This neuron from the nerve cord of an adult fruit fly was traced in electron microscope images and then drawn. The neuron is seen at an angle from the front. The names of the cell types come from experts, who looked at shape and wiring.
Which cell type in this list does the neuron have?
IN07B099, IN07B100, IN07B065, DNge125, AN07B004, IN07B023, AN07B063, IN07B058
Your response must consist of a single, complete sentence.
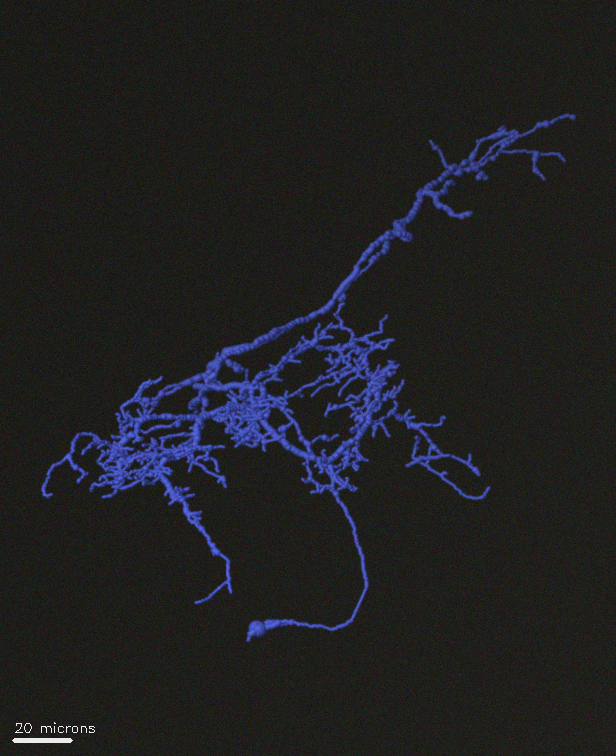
This neuron is recognized as the cell type IN07B023.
